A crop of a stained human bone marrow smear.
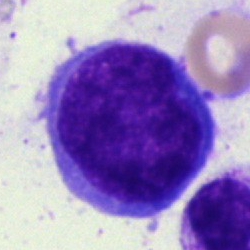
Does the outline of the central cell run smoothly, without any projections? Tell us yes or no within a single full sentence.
No, the outline of the cell is rough.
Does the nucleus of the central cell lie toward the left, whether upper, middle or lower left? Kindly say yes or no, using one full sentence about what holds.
No, the nucleus of this cell lies toward the right instead.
